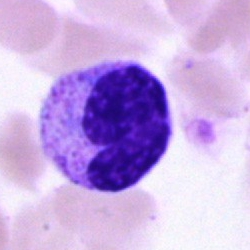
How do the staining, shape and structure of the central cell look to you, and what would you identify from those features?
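The nucleus sits toward the right side of the cell and shows a notch on its left side. Around it, the cytoplasm is pale lilac and holds fine pink-purple granules. This cell is a band neutrophil.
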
